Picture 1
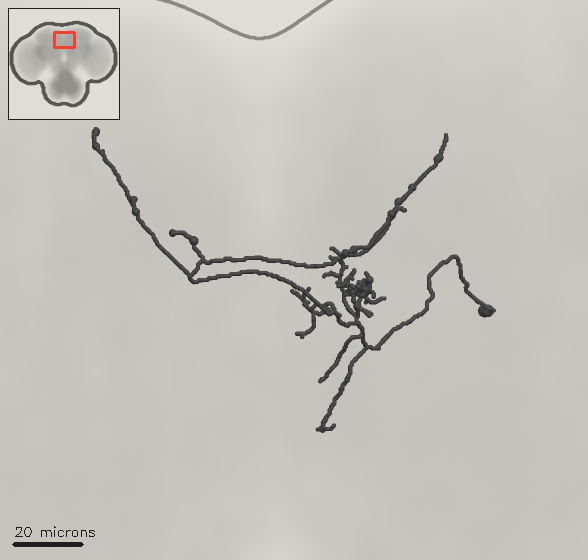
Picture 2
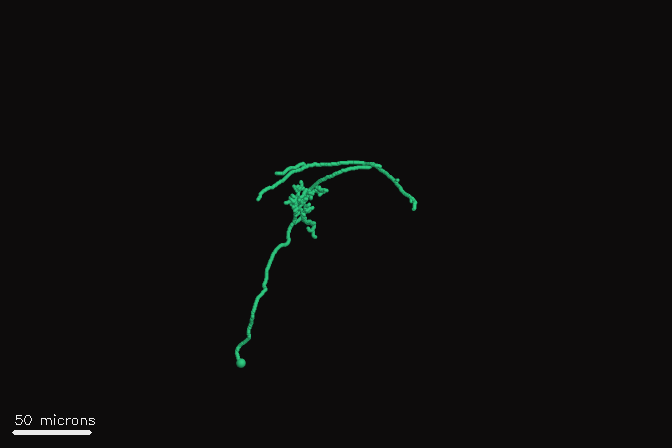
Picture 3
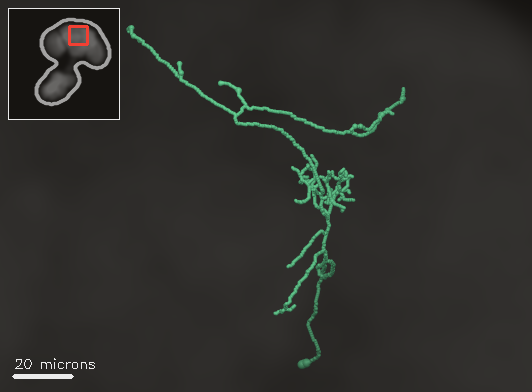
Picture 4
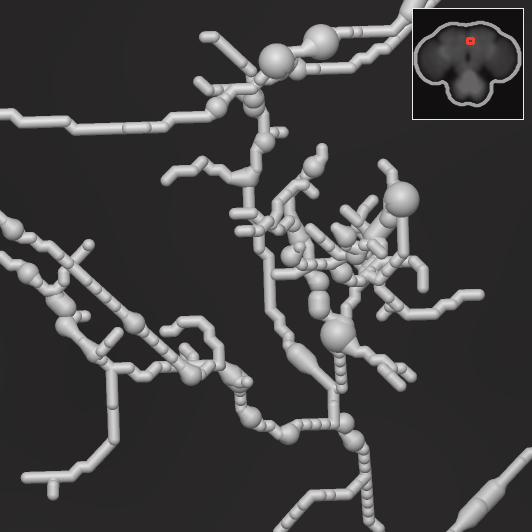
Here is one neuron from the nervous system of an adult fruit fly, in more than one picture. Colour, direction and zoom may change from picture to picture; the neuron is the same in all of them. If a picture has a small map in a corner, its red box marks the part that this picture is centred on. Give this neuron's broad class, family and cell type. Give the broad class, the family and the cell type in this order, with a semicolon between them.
central-brain intrinsic neuron; class CX; FS3_b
